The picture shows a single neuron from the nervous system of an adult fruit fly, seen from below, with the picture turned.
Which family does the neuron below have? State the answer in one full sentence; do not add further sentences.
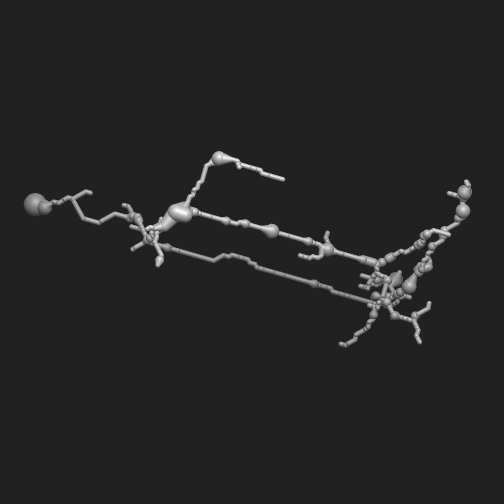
Of family Cm is the neuron in these images.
